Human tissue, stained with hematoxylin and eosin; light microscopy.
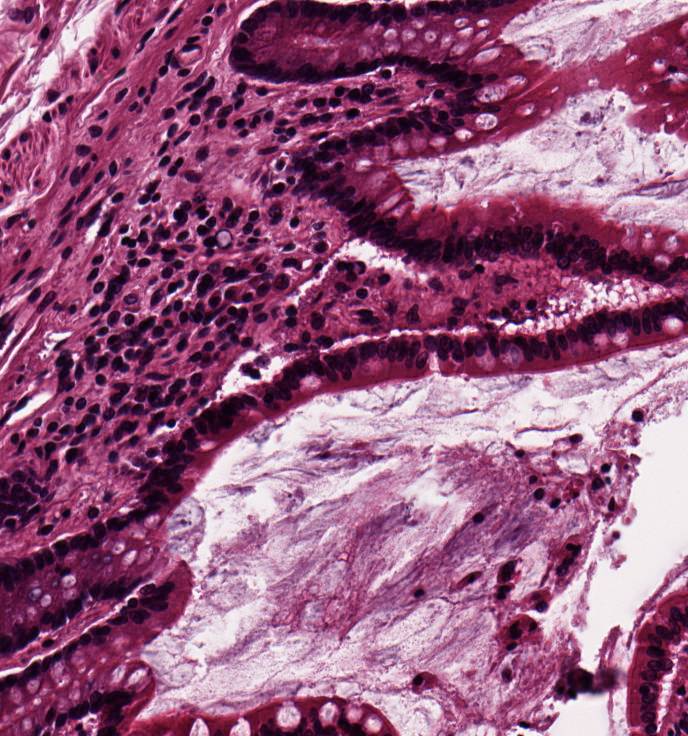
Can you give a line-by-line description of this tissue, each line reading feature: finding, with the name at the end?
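Layout: epithelium-covered bands running from upper left toward the right
Lumen: fills the centre and lower part
Epithelium: single layer of tall columnar cells
Nuclei: elongated, dark, toward the cell bases
Goblet cells: rounded pale mucin vacuoles, clearest upper right and lower left
Fat cells: none in the field
Name: terminal ileum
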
